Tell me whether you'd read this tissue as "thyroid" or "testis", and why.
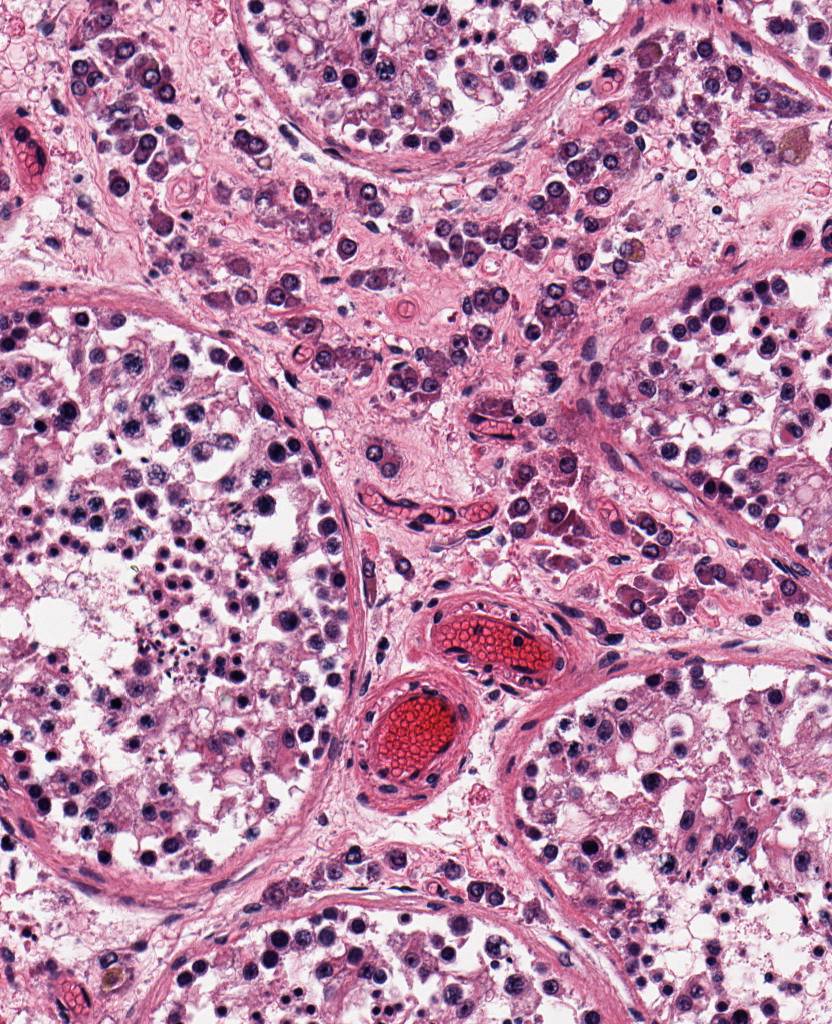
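Testis. The large rounded tubules are filled with loosely arranged, round dark-nucleated cells and lack an open central lumen.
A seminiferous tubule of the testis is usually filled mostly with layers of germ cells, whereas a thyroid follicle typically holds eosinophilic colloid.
A branching band of interstitium between the tubules holds clusters of polygonal cells with pink cytoplasm.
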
